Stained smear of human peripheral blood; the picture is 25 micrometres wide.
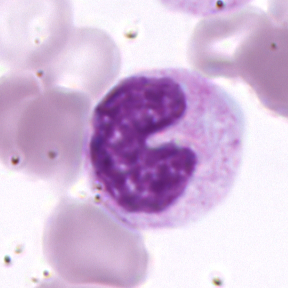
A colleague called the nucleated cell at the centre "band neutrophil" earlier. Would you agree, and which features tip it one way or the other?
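Two features decide: the chromatin is coarse and clumped, dark purple with small pale gaps, and the cytoplasm is pale pinkish-lilac with fine pinkish-violet granules scattered through it. The name band neutrophil fits.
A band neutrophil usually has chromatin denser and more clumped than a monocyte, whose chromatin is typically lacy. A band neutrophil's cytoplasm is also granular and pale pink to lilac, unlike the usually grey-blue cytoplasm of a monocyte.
Both therefore favour band neutrophil over monocyte. No nucleoli are visible, and the granules are fine; neither point goes against monocyte.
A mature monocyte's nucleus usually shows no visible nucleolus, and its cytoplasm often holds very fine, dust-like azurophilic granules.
Also noted: a round outline with a smooth edge, no vacuoles, and a nucleus of about 12 by 10 micrometres.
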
